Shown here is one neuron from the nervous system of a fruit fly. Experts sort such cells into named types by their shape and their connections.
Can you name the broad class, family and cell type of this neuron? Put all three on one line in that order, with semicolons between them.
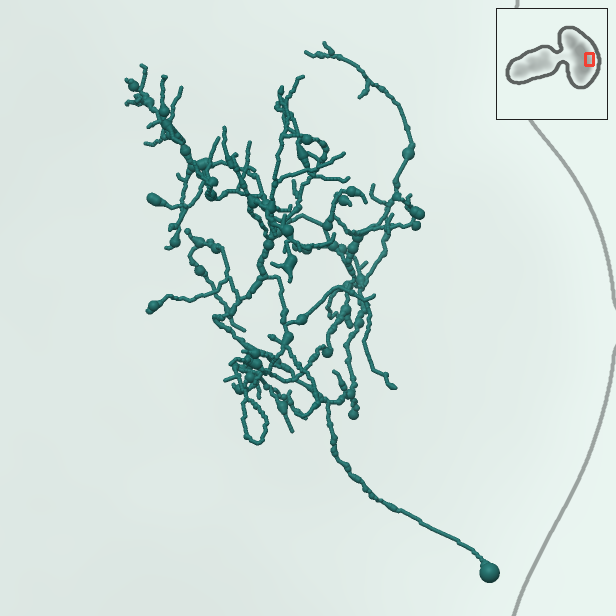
central-brain intrinsic neuron; hemilineage ALl1_dorsal; lLN13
